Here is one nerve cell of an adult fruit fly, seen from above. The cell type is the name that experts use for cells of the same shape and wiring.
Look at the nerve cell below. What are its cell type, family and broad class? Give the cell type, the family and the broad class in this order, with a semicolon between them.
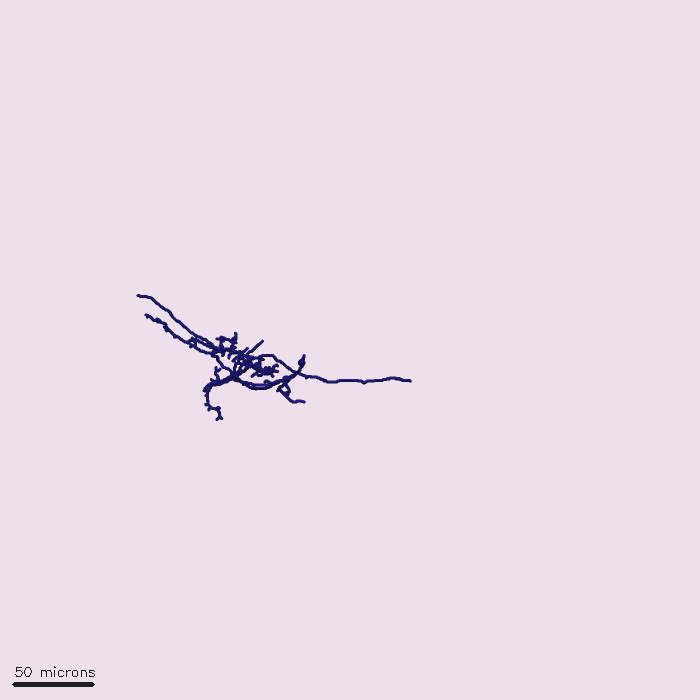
CL191_a; hemilineage SMPp&v1_posterior; central-brain intrinsic neuron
